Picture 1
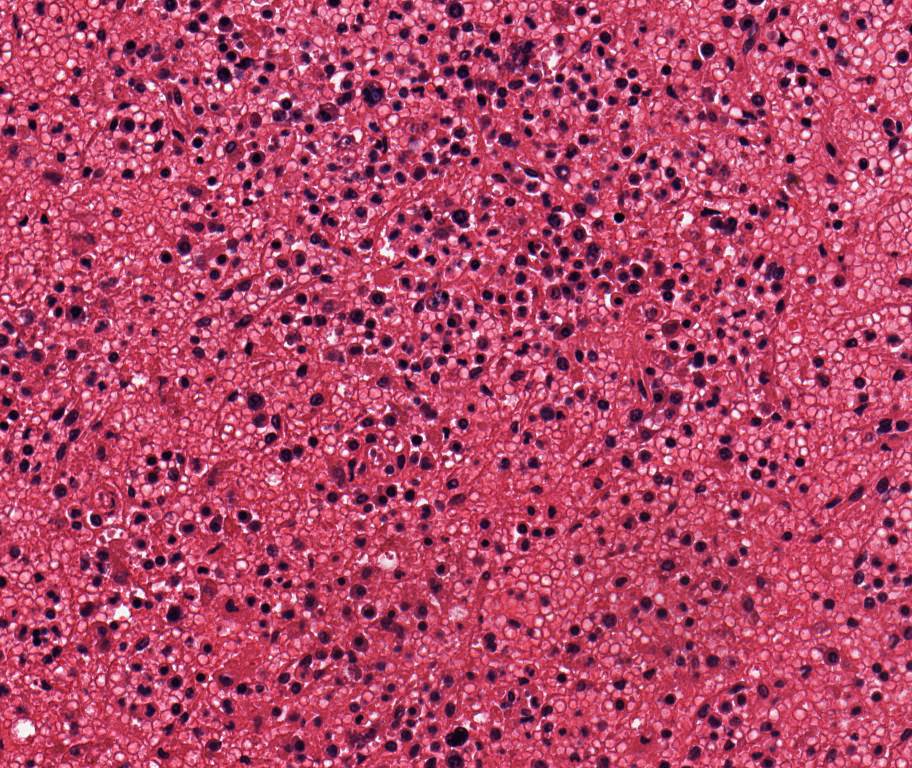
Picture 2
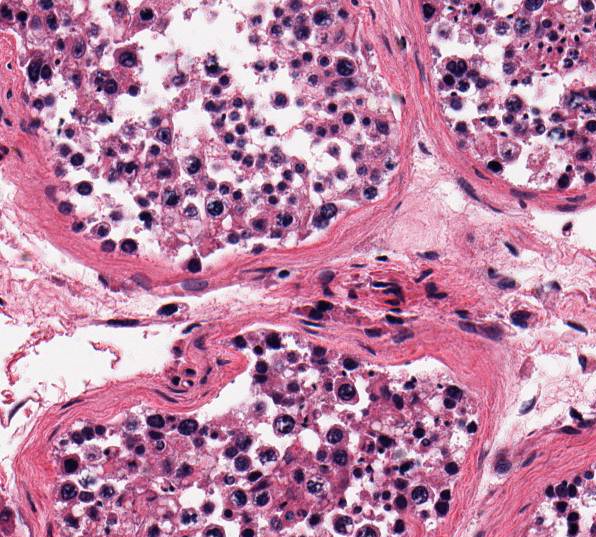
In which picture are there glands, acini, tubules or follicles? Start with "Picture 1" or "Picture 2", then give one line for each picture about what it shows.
Picture 2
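In picture 1: Cells lie in a diffuse sheet with no glands, tubules or other organised units anywhere in the field.
In picture 2: The fibres and flattened nuclei of the tubule walls run parallel to the tubule outlines.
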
